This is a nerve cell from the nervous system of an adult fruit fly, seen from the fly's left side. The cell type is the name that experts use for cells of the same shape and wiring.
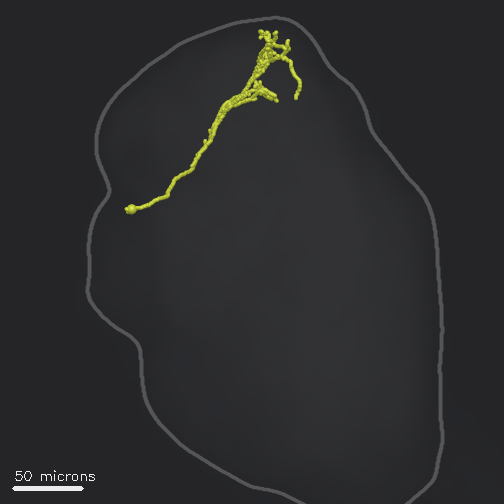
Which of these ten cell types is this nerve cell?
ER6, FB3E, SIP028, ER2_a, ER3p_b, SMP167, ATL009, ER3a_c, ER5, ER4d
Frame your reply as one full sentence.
This nerve cell is an instance of the cell type SMP167.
